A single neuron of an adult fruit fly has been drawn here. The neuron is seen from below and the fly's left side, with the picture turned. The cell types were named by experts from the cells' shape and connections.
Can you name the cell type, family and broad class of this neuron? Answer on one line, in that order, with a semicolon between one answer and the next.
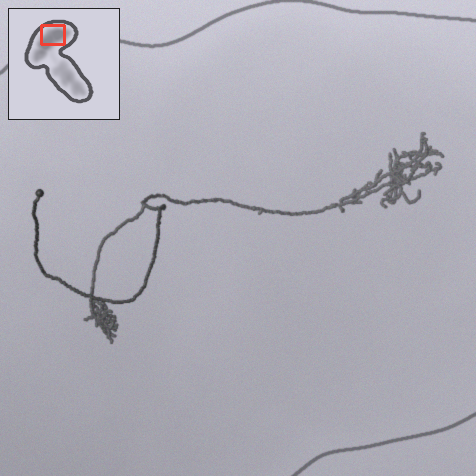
SA1_a; hemilineage LALv1_dorsal; central-brain intrinsic neuron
